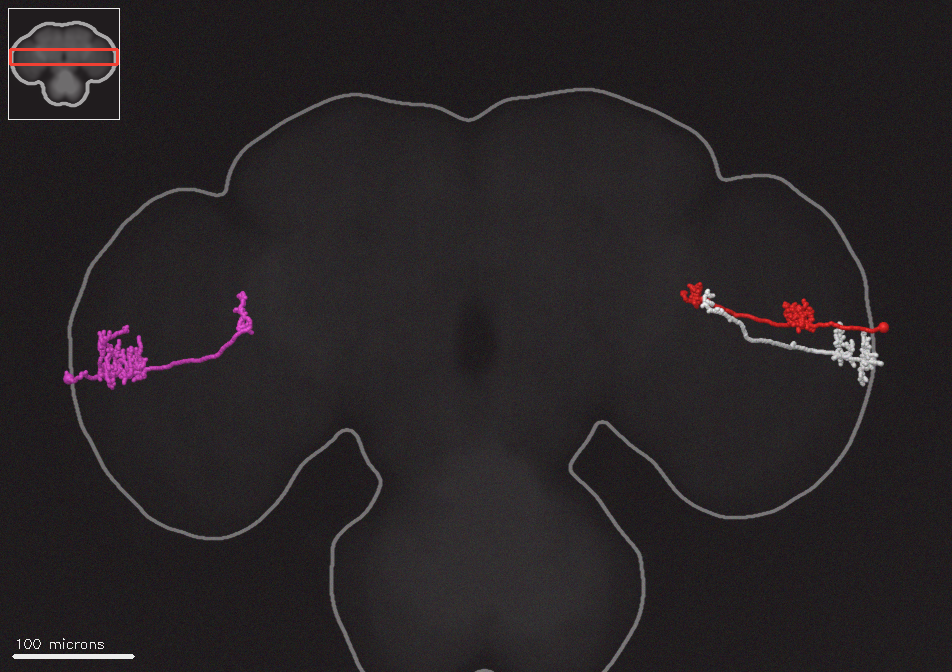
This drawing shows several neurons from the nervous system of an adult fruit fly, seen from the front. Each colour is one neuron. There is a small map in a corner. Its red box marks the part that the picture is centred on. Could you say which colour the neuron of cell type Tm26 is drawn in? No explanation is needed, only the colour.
magenta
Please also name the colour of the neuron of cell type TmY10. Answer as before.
white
